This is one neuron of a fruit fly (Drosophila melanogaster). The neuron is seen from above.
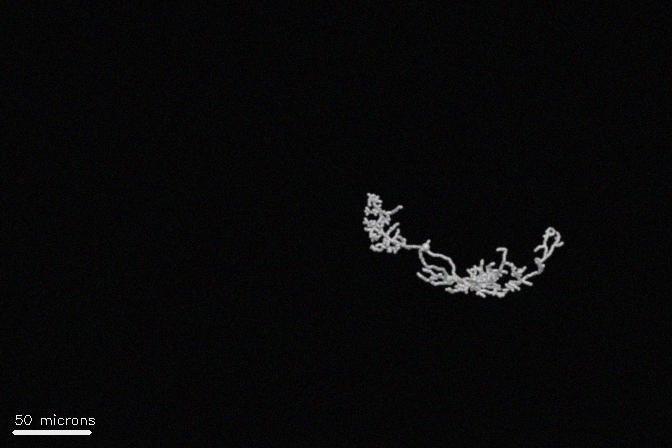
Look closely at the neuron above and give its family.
hemilineage CLp1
